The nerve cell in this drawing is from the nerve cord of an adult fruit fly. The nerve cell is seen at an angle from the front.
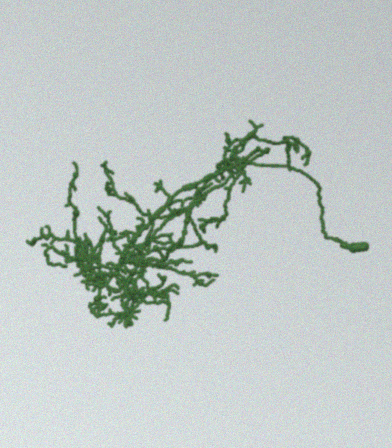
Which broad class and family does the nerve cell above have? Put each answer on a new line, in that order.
nerve-cord intrinsic neuron
hemilineage 04B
